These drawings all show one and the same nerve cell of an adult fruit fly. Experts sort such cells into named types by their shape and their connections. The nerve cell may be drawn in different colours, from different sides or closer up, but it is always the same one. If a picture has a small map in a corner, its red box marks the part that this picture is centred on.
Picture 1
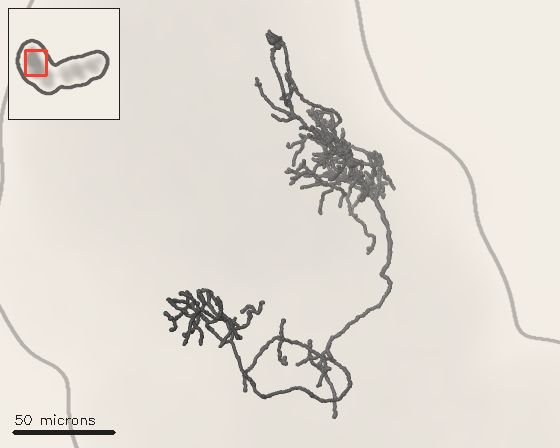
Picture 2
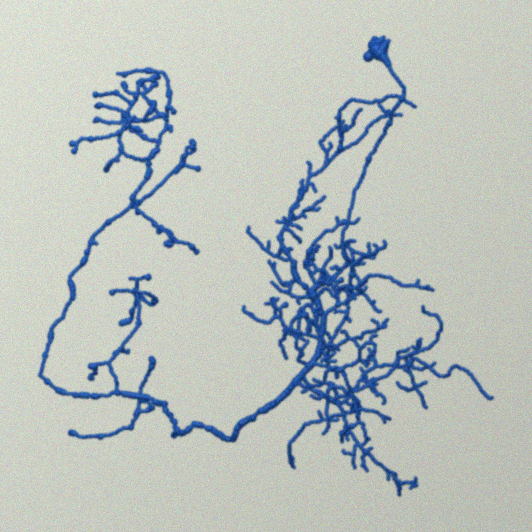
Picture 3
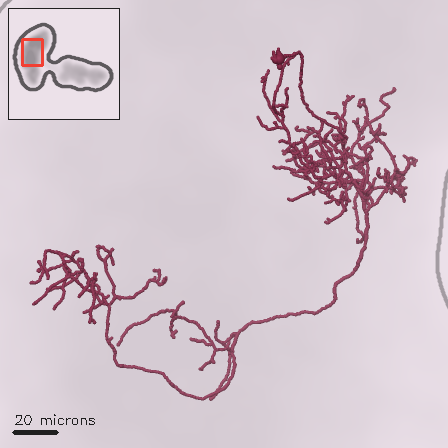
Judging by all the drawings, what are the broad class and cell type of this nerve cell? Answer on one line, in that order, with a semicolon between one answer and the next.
central-brain intrinsic neuron; IB047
